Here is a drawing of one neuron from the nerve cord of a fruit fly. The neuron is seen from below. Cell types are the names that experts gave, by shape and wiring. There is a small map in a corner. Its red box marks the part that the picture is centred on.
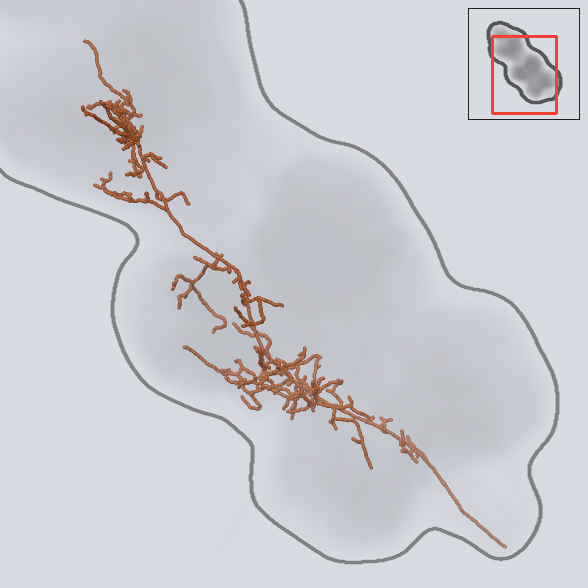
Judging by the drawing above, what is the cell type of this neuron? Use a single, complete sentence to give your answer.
In terms of cell type, the neuron is DNpe056.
